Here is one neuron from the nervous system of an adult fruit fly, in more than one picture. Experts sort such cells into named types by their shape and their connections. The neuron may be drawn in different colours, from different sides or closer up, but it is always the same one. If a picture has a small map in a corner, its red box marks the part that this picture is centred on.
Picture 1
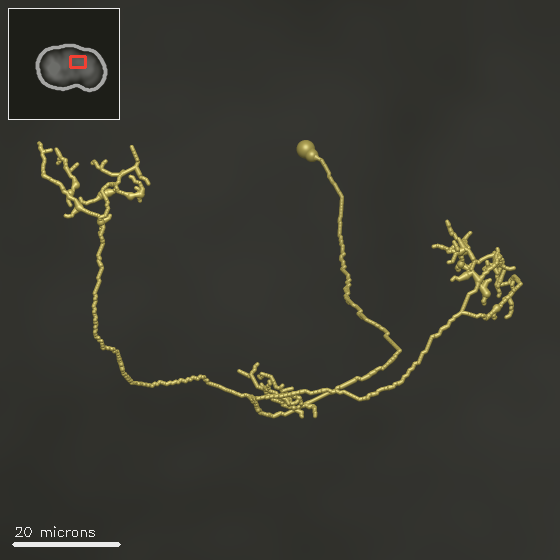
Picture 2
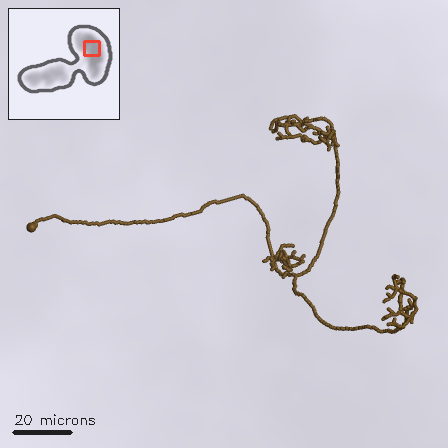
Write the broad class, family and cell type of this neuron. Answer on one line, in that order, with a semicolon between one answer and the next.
central-brain intrinsic neuron; class CX; vDeltaC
